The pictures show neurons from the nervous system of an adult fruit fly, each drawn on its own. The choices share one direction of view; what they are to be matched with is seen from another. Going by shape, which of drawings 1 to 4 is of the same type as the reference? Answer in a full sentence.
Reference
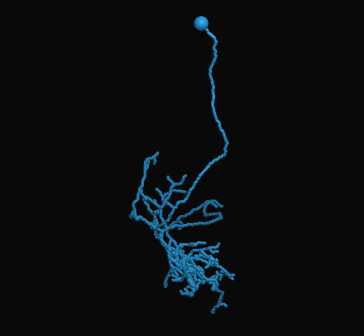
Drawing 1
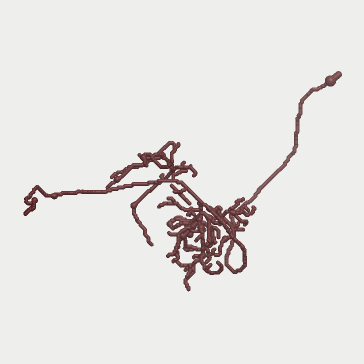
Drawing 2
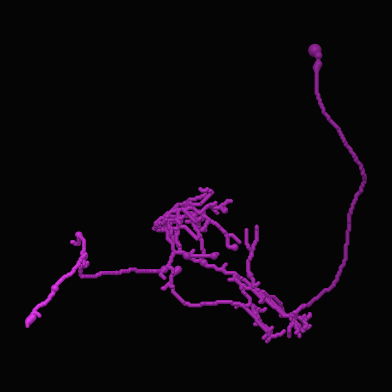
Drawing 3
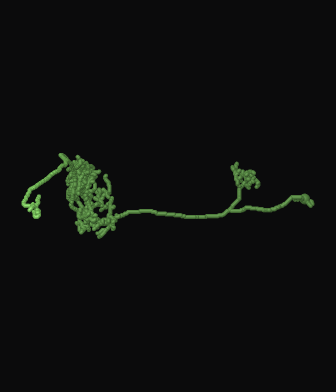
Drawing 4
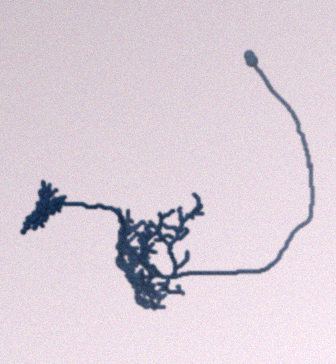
Drawing 1 is of the same cell type.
